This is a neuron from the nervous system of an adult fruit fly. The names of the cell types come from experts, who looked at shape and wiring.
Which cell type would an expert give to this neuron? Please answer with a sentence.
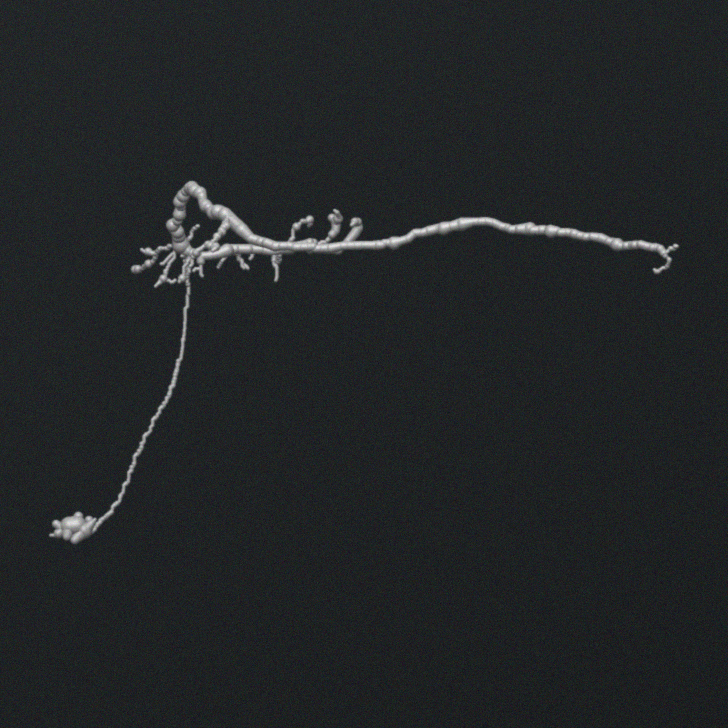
The cell type is IN06A022.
